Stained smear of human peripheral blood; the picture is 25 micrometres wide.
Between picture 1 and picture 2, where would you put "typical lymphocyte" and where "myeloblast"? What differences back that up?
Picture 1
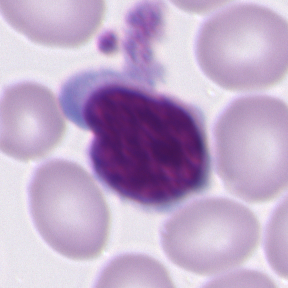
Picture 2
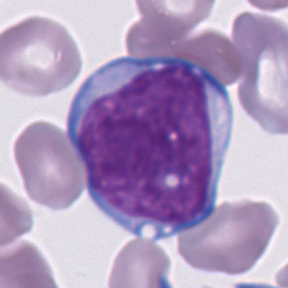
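Looking at the pair, I'd put the typical lymphocyte in picture 1 and the myeloblast in picture 2. In picture 1 the chromatin is dark purple and coarsely clumped.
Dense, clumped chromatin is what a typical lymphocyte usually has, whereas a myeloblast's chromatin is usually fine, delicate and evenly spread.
The nucleus there takes up almost the whole cell, leaving just a scant rim of cytoplasm, most of it gathered as a crescent on the upper-left side of the nucleus. That cytoplasm is pale blue, with no granules and no vacuoles.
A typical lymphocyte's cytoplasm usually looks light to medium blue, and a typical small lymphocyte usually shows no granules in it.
Now picture 2: this cell is roughly round with a smooth border and measures about 15 micrometres across. Its nucleus fills about 70% of the cell's area.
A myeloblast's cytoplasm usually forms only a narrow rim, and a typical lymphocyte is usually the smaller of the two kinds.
The cytoplasm here is pale blue as well, but it deepens to a darker blue toward the cell's edge. It has no granules either, yet two small clear vacuoles sit at its bottom edge, where picture 1 shows none. Red cells lie close around it on every side.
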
